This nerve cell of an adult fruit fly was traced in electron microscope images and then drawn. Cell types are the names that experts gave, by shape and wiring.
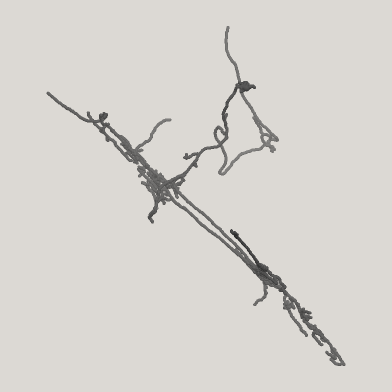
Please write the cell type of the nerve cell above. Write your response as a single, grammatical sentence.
The cell type held by this nerve cell is ENXXX226.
